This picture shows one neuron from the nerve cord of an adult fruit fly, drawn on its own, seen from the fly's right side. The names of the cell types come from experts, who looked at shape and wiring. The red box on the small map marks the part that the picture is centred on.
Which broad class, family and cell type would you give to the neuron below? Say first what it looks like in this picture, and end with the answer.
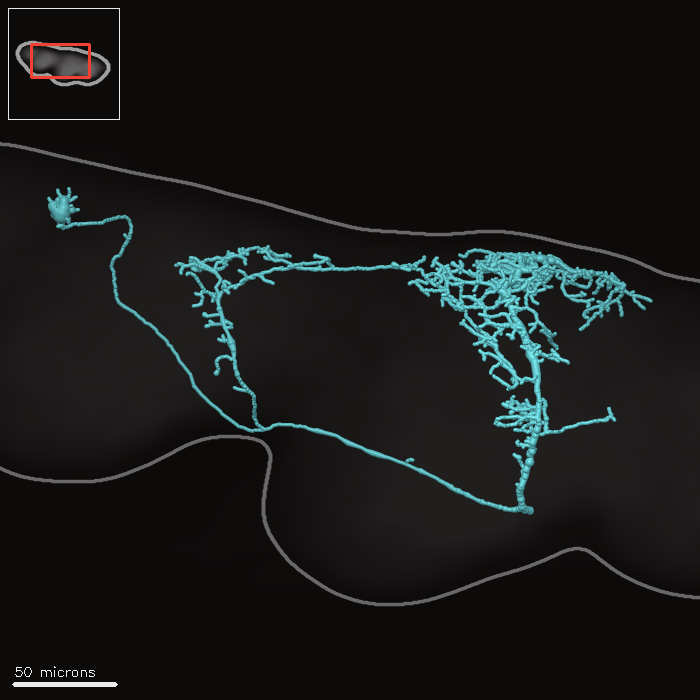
By the scale bar it is about 300 microns wide in this view. The picture shows dozens of branch ends. This is a nerve-cord intrinsic neuron. Its family is hemilineage 17B. It is of cell type IN17B001.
